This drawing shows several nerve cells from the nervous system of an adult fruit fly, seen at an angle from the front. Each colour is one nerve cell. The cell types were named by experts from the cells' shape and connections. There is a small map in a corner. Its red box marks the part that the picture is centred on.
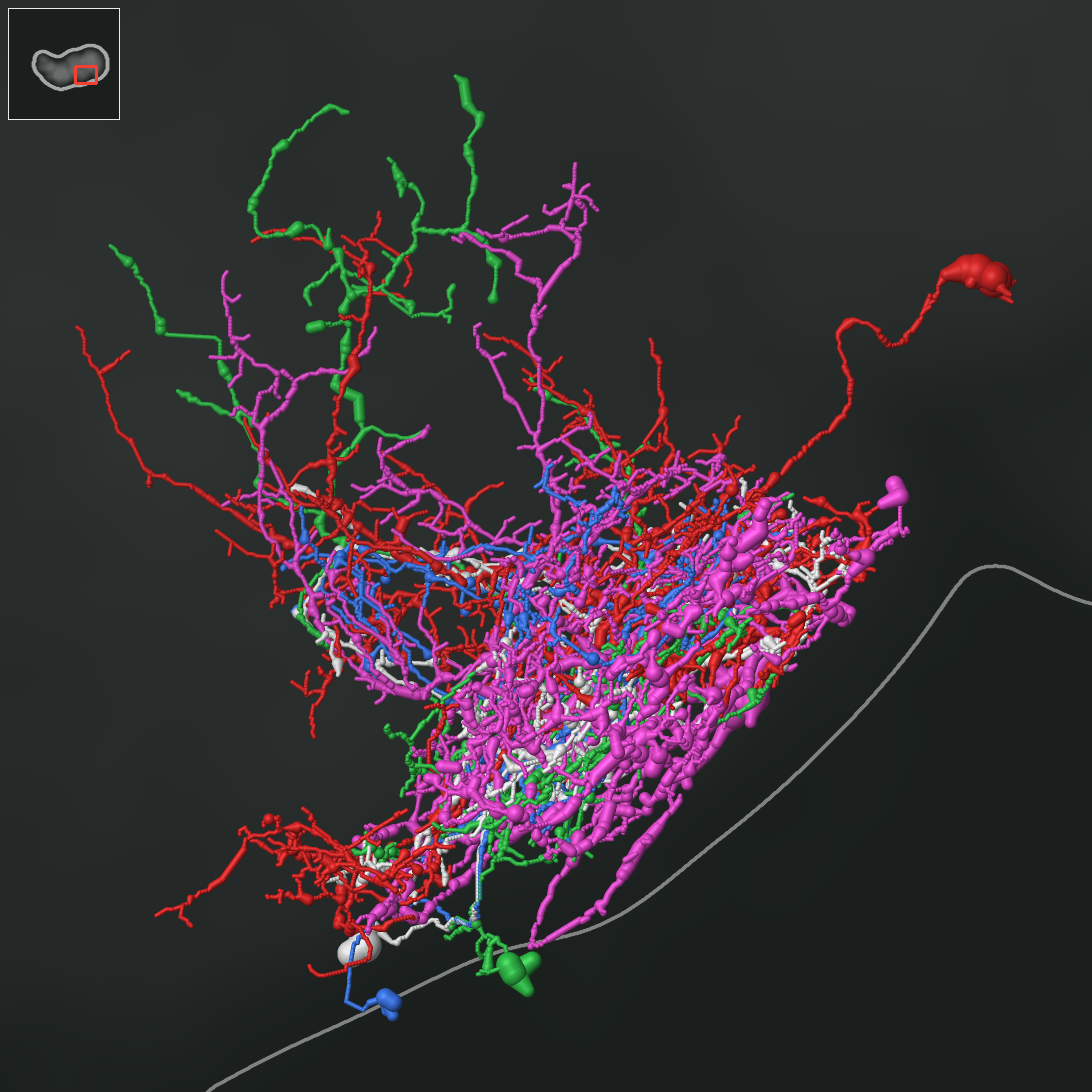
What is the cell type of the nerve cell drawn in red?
GNG130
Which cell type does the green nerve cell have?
GNG293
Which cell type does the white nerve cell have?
GNG216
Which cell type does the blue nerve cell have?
GNG341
